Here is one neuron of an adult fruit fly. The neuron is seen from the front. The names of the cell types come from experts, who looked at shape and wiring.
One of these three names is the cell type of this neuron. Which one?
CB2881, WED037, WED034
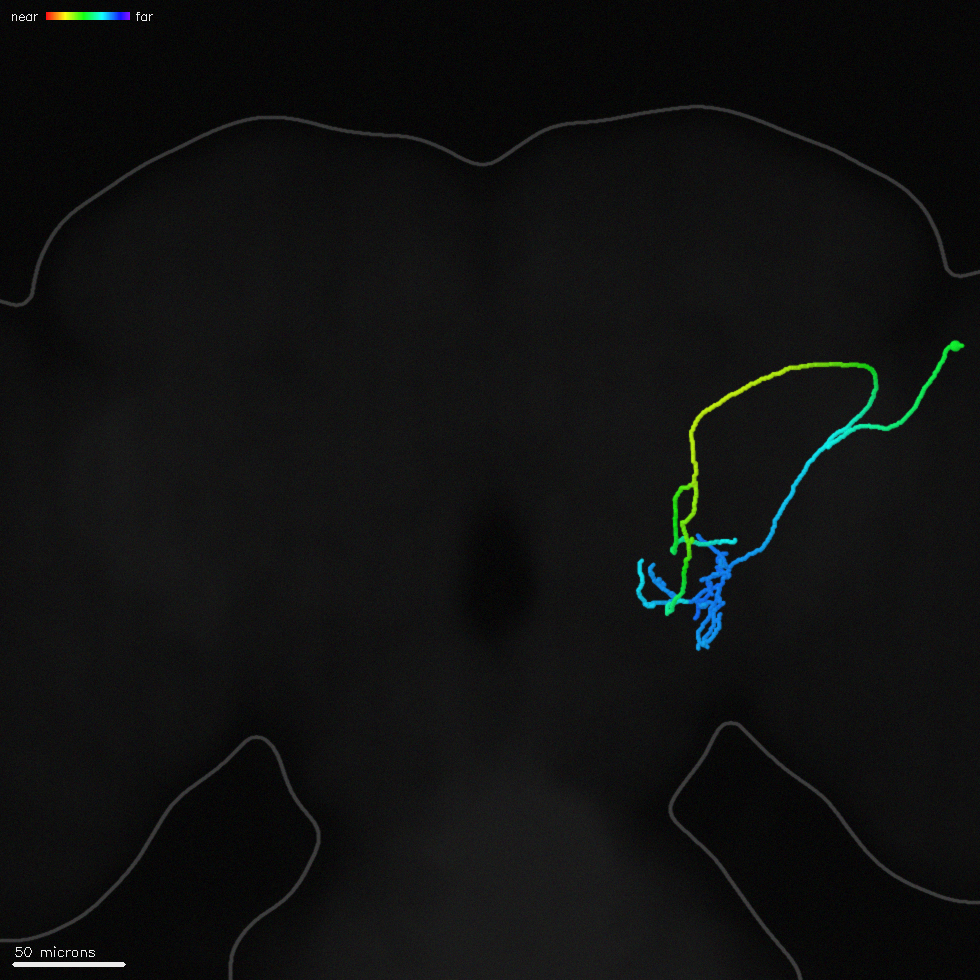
WED037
